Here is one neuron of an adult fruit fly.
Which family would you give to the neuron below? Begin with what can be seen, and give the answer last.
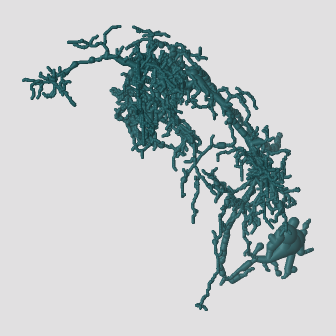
As drawn here it is about as wide as it is tall. Its broad class is motor neuron of the nerve cord. The family is hemilineage 03B.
